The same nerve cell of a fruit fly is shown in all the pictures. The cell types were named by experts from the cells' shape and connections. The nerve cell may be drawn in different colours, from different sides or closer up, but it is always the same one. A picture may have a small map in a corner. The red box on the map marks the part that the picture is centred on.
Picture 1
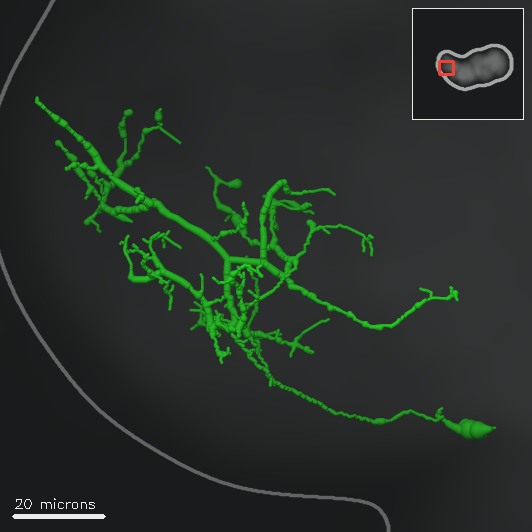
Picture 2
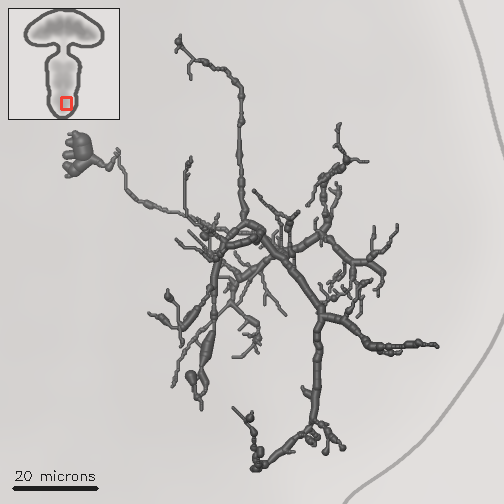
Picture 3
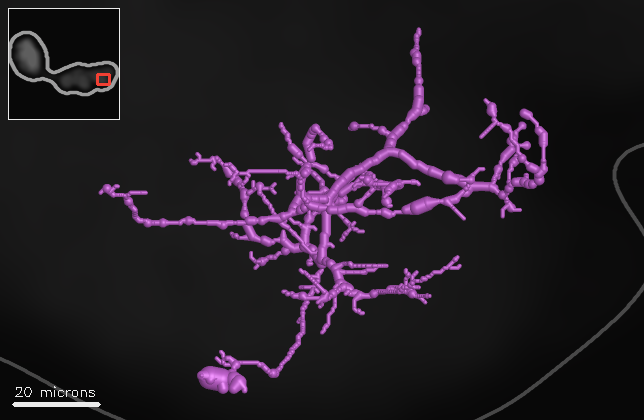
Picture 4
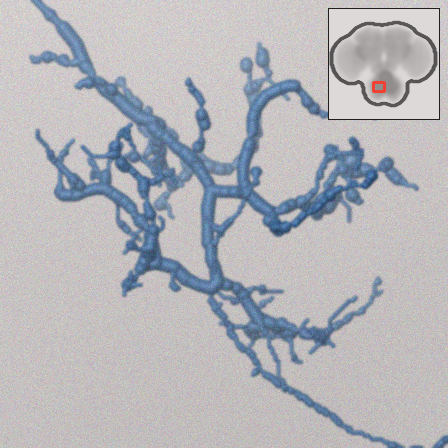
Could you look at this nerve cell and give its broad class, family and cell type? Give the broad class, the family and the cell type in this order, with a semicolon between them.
nerve-cord intrinsic neuron; hemilineage 13B; IN13B033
